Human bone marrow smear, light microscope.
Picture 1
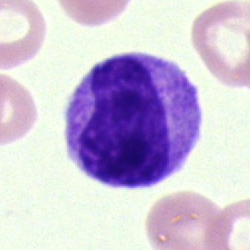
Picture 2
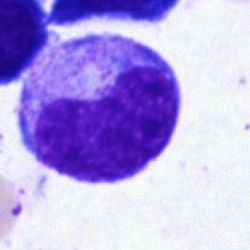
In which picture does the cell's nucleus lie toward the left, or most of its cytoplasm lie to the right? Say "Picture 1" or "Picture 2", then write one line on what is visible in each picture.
Picture 1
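Picture 1: The nucleus lies off-centre towards the left, leaving a wider band of cytoplasm on the right.
Picture 2: The nucleus fills the lower part of the cell, leaving most of the cytoplasm in the upper left.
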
